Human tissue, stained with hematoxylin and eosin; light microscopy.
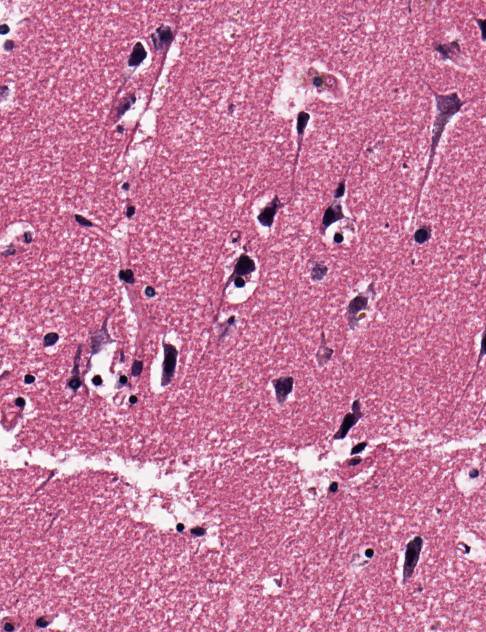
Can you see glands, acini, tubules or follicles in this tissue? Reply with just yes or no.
No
